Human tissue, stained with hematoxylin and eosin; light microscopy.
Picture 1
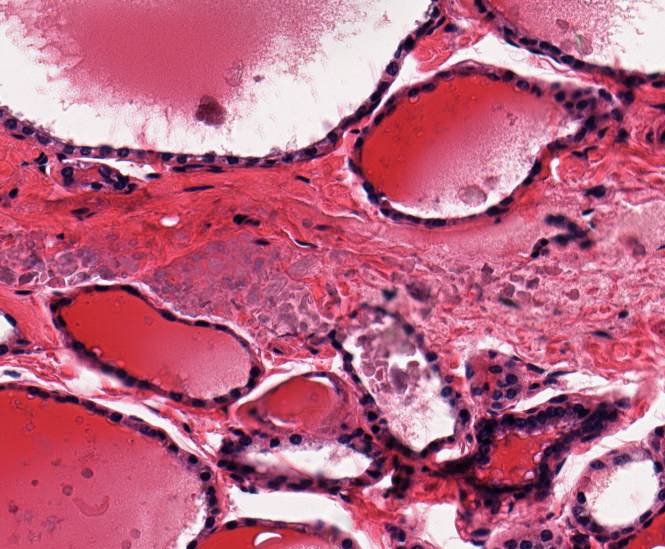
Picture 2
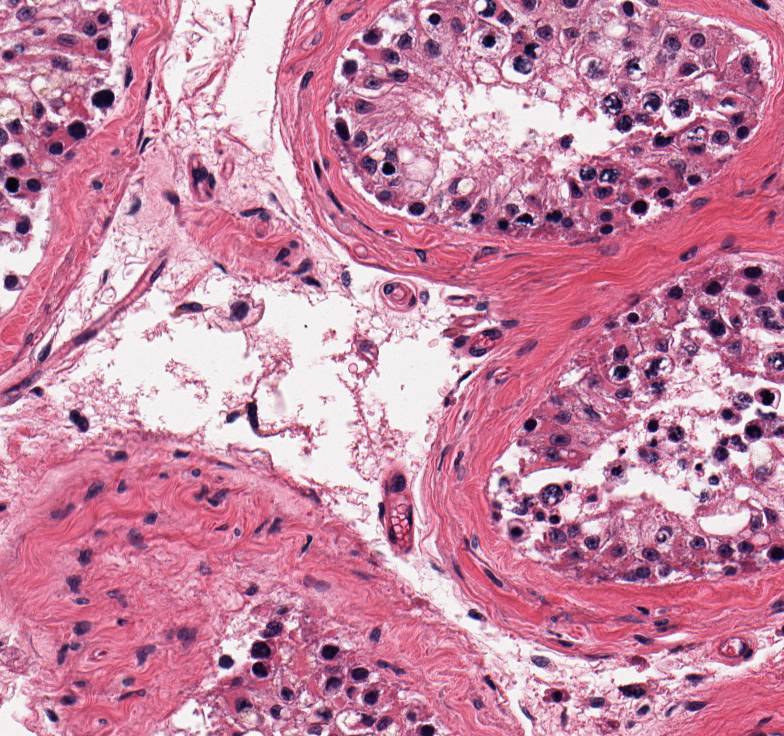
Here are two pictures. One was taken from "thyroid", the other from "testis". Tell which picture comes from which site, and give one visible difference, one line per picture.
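Picture 1 shows tissue from the thyroid. Each follicle is lined by a single layer of flattened to low cuboidal cells with dark, oval nuclei.
Picture 2 shows tissue from the testis. The tubules are lined by several layers of cells with round, dark nuclei.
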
